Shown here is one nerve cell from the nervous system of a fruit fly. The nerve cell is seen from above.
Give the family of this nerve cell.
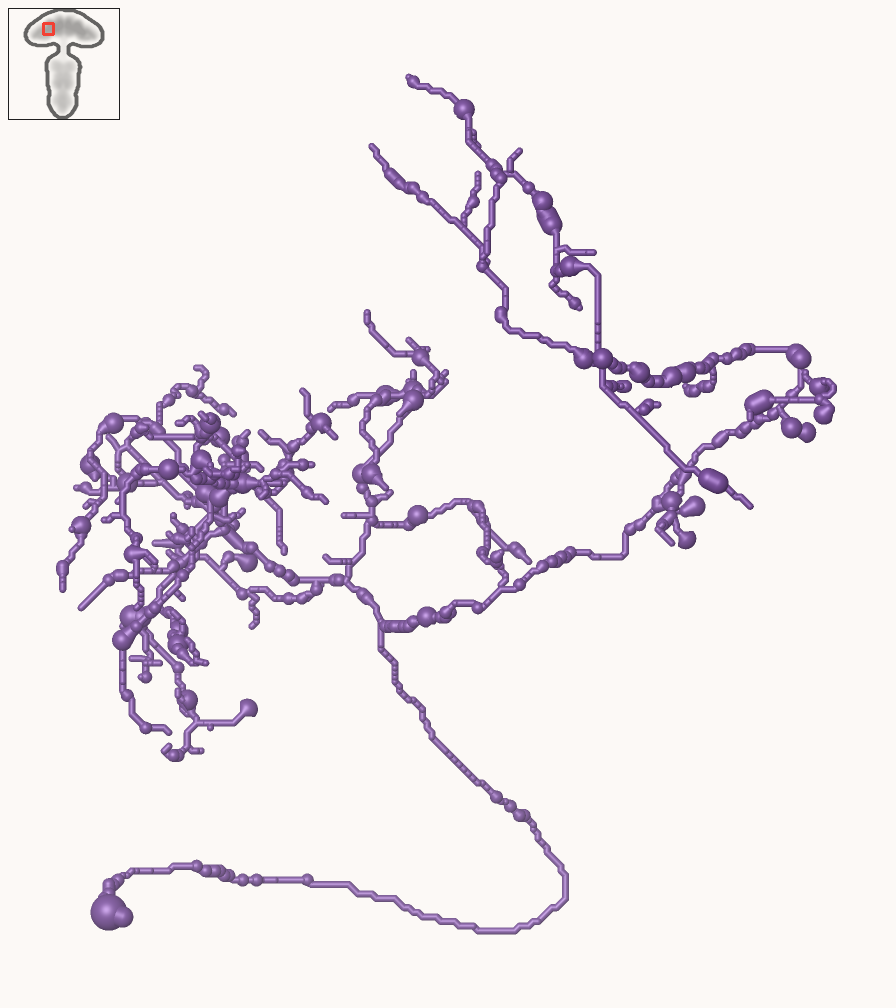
hemilineage LHp1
